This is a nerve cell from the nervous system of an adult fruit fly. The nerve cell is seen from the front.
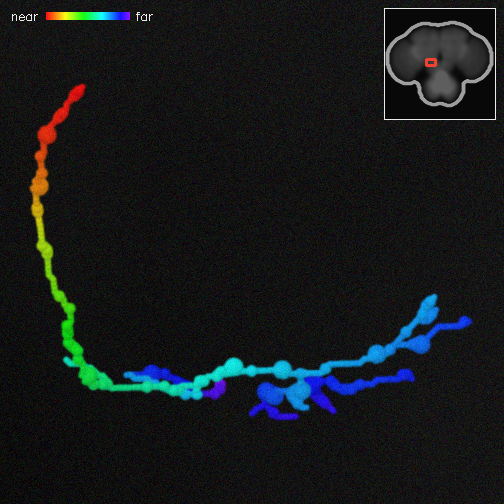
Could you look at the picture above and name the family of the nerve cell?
class mechanosensory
